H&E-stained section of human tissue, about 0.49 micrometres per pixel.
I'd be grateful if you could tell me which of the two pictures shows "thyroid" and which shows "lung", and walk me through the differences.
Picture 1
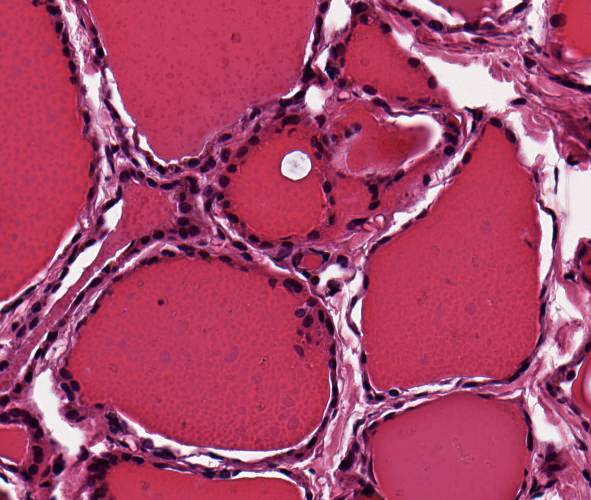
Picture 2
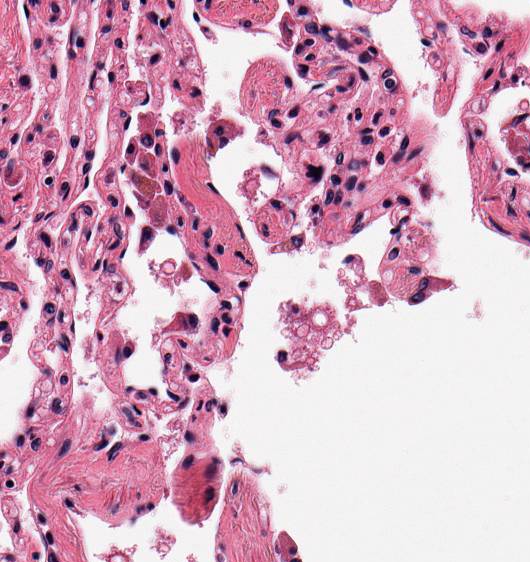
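Answer: picture 1, thyroid; picture 2, lung. In the thyroid, each follicle has a single layer of flattened to low cuboidal cells with small, dark, oval, evenly spaced nuclei, and thin septa of delicate pink fibrous stroma separate the follicles. A small round clear vacuole lies in the colloid of a follicle near the top centre. The lung shows narrow, branching pink strands separated by clear spaces, with mostly dark, elongated nuclei along their length and plump cells with rounded dark nuclei lining their surfaces.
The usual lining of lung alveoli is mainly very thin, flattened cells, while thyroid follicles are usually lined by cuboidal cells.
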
